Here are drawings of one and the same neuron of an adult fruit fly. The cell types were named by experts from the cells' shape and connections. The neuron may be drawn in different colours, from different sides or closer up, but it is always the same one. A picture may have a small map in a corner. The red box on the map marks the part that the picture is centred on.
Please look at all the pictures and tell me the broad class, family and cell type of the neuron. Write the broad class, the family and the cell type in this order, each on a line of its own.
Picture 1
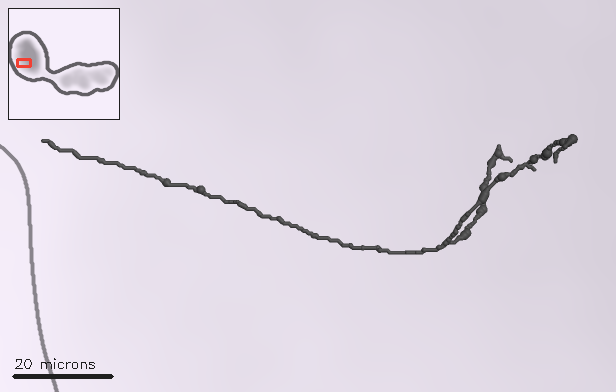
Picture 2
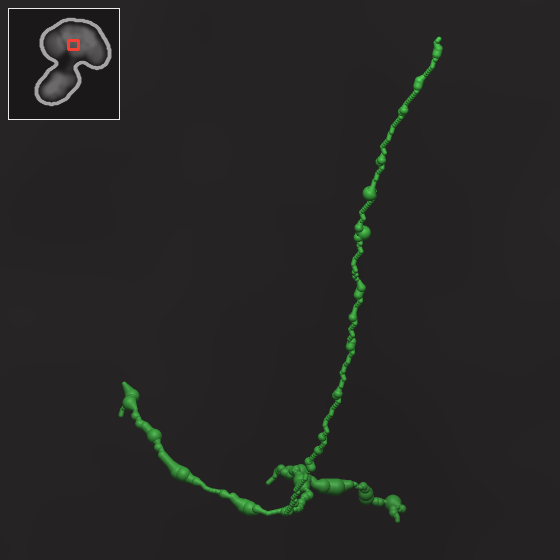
sensory neuron entering the brain
class mechanosensory
JO-EV1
